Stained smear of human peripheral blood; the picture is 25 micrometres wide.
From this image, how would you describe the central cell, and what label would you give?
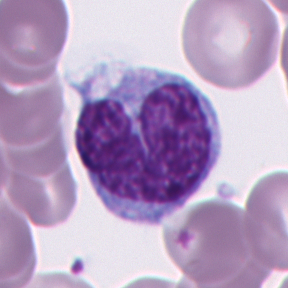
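In order: the outline is roughly round, the nucleus fills most of the cell, and the cytoplasm is pale grey-blue. Along the upper-left edge, the cell frays into fine wispy projections. What we have here is a monocyte.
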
